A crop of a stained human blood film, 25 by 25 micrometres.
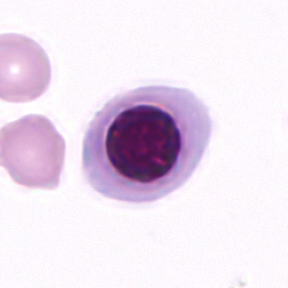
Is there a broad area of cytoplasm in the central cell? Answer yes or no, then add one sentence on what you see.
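Yes. The cytoplasm forms a broad rim around the whole nucleus.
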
